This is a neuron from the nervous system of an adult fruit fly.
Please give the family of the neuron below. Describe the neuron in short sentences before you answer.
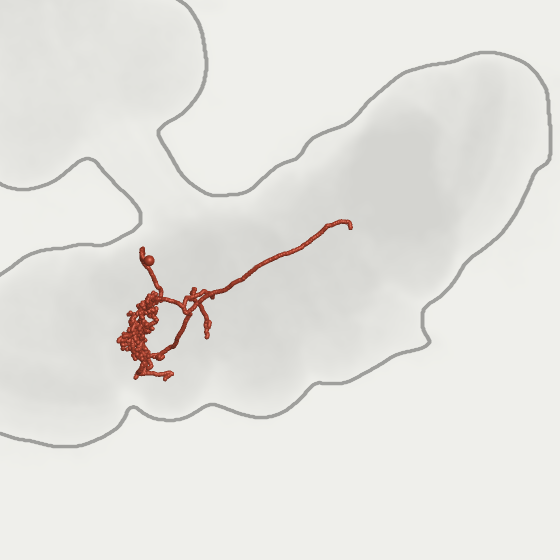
Its cell body lies on the left of the picture. In this view it is wider than it is tall. It is a central-brain intrinsic neuron. The family is hemilineage VLPl&p2_posterior.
